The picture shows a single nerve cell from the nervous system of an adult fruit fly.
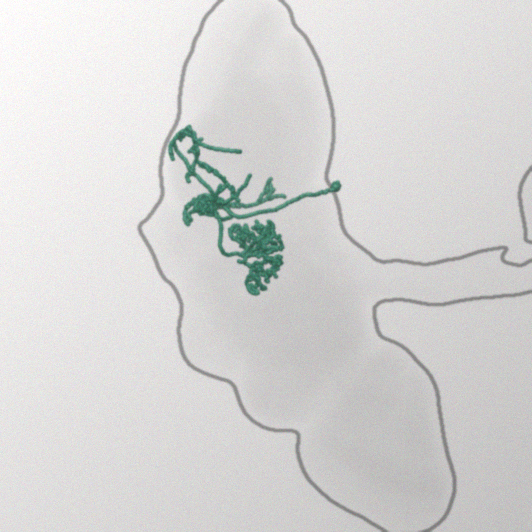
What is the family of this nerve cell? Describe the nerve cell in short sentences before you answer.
It is in the brain and does not reach the nerve cord. In this view it is about as wide as it is tall. Its broad class is central-brain intrinsic neuron. Its family is called class CX.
